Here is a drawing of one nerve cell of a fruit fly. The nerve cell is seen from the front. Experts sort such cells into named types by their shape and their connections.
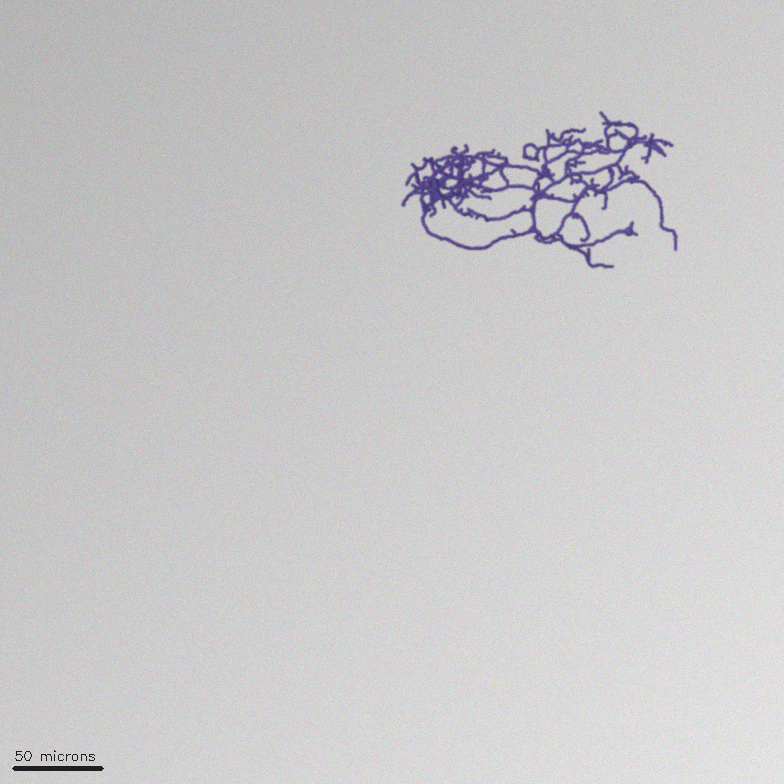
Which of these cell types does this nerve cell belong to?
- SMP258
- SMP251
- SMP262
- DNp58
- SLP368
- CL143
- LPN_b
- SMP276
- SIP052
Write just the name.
LPN_b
